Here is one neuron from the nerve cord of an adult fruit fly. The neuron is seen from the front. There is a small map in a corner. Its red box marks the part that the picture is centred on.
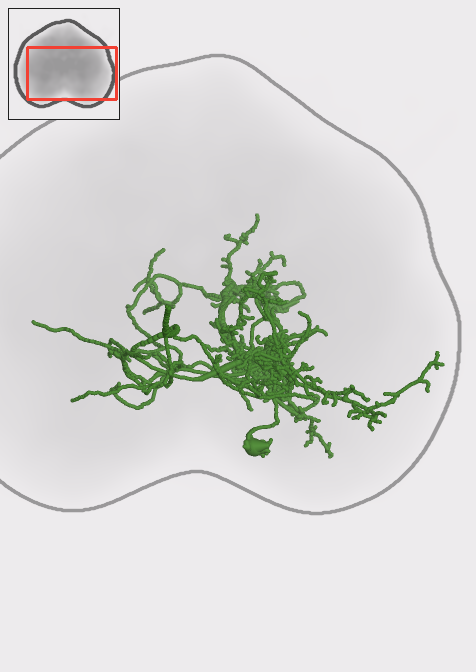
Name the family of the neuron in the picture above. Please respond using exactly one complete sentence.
The family designation of this neuron is hemilineage 12B.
